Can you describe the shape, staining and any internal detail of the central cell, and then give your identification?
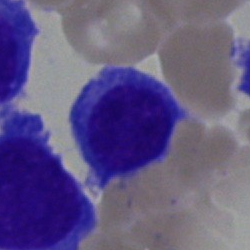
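Roughly round in outline, the cell has a rim of cytoplasm that is widest on its upper left side. The chromatin stains dark purple and appears dense and fairly even. No granules are visible in the cytoplasm. This is a plasma cell.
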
